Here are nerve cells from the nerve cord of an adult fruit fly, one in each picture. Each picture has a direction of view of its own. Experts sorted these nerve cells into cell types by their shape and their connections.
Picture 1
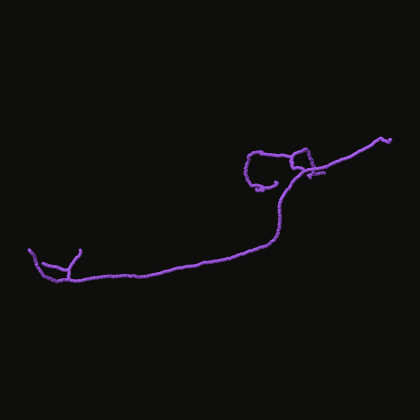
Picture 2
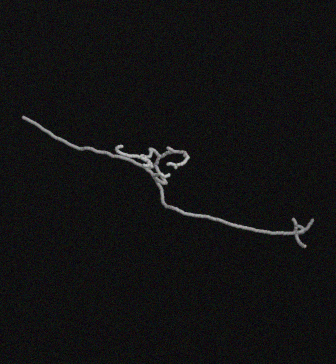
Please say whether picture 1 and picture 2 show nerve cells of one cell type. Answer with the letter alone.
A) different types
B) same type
B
